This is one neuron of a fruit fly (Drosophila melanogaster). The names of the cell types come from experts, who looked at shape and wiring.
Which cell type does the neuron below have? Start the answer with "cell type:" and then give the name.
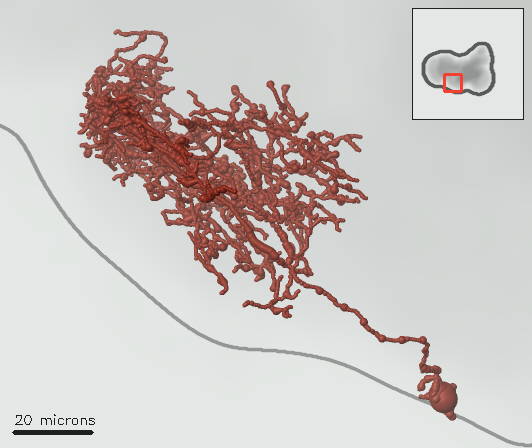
cell type: GNG592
